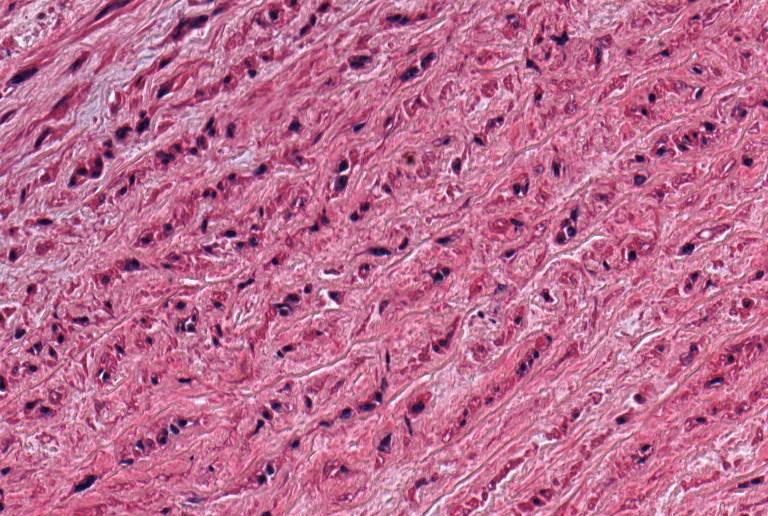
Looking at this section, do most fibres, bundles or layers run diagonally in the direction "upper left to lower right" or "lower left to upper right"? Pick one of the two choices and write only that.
Lower left to upper right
